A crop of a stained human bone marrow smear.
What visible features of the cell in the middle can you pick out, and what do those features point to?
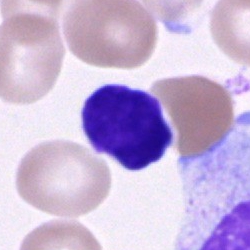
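Around the nucleus, almost no cytoplasm is visible. Dense, dark purple chromatin runs through the whole nucleus, and no nucleoli can be seen. There are no granules anywhere in the cell. This is a lymphocyte.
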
